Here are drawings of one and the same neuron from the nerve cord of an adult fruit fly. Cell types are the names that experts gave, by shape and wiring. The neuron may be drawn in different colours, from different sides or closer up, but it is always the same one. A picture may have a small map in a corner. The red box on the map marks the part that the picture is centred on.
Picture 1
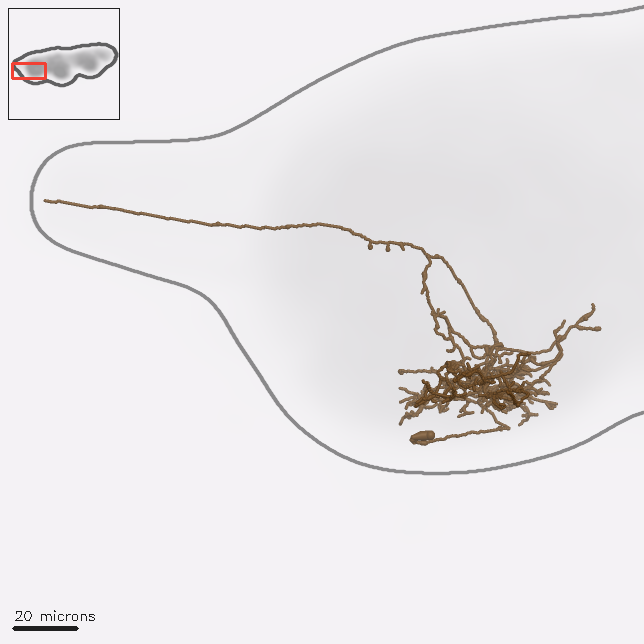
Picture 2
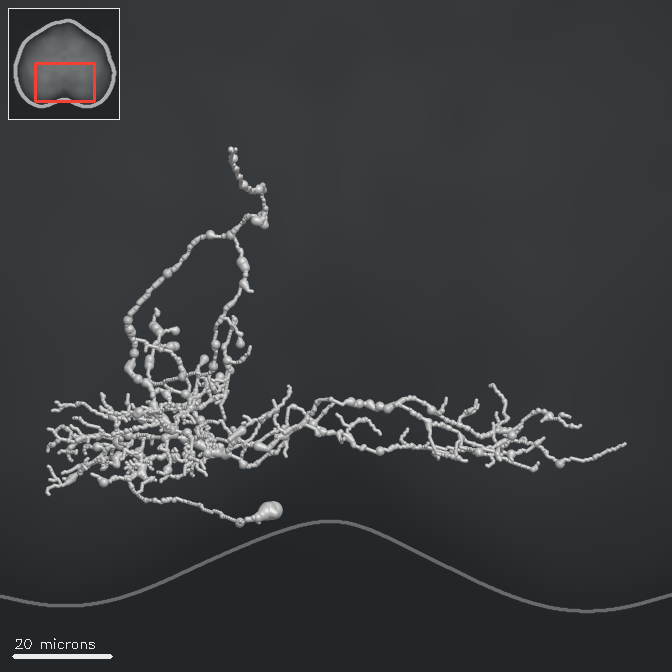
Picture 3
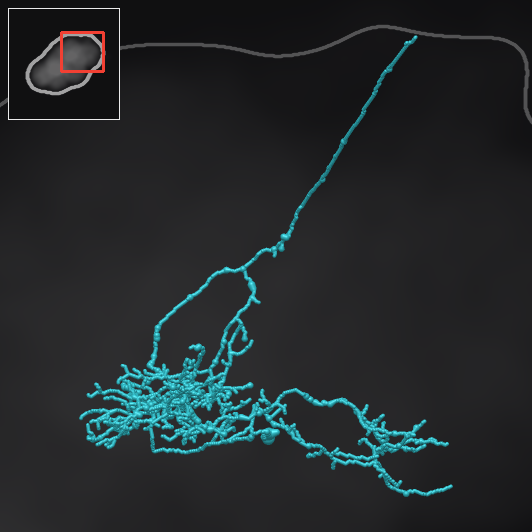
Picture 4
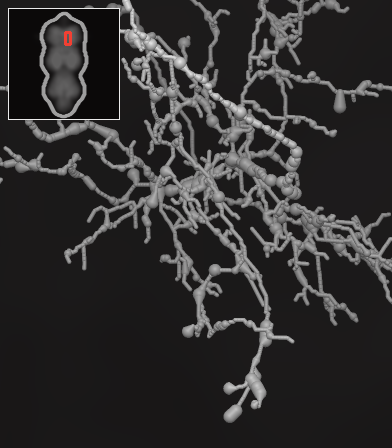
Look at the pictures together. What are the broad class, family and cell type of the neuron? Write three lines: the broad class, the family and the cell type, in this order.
ascending neuron
hemilineage 01B
AN01B014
